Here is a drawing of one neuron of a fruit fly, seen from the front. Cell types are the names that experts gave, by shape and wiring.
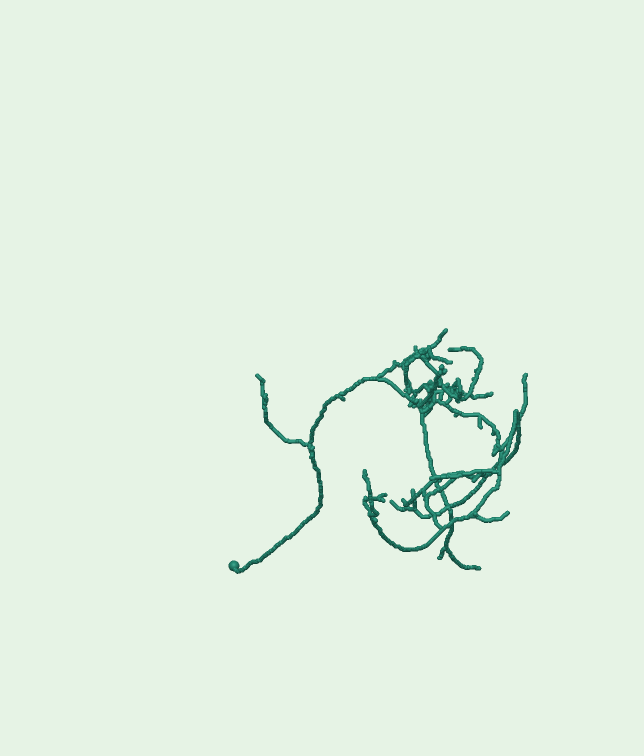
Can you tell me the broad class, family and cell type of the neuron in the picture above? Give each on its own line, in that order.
nerve-cord intrinsic neuron
hemilineage 12B
IN12B079_c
